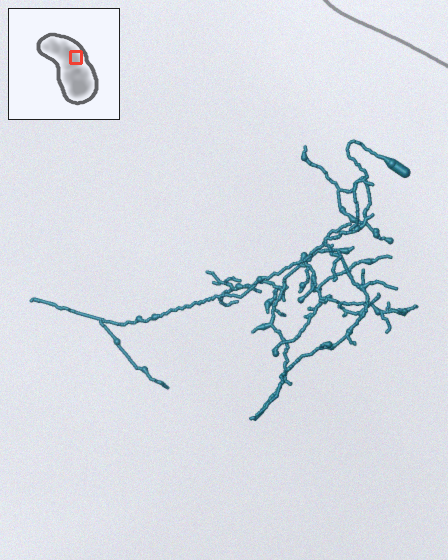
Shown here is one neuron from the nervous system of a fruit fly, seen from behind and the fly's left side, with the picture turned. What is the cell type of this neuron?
IN01B082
